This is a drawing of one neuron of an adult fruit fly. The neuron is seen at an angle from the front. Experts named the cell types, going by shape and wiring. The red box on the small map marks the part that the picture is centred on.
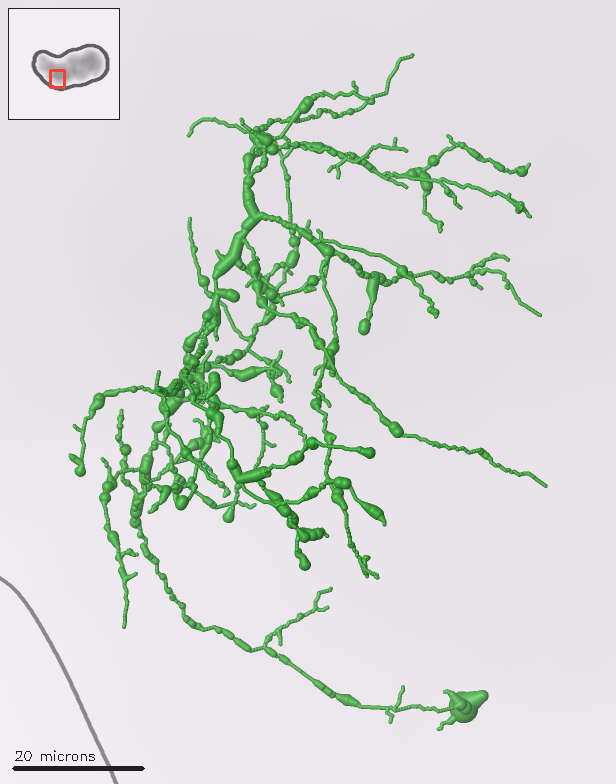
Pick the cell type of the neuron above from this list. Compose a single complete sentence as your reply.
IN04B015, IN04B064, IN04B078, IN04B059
Of the cell type IN04B059 is this neuron.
